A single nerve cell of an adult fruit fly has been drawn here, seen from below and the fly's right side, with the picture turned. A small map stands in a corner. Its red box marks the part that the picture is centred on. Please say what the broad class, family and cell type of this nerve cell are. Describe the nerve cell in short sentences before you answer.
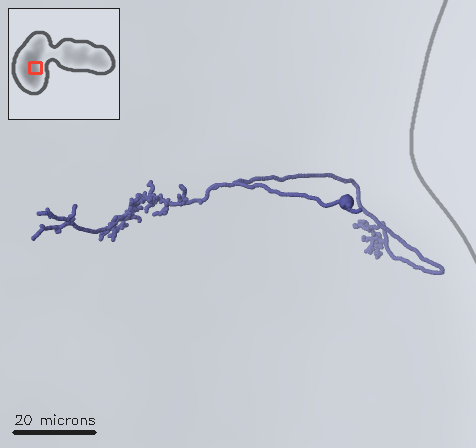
It lies in the brain. By the scale bar it is about 100 microns wide in this view. It is an optic-lobe intrinsic neuron. Its family is T. Its cell type is T2a.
